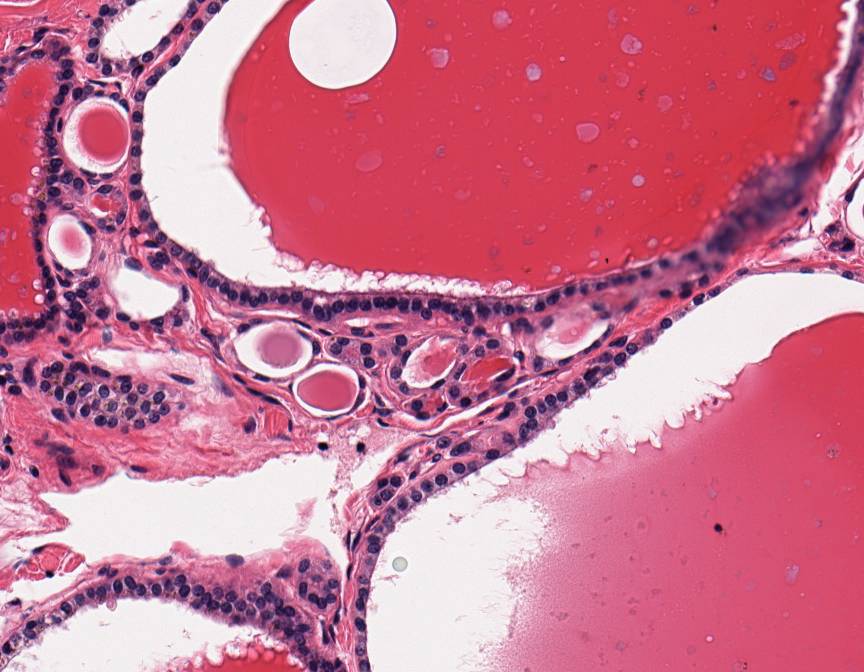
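Thyroid. Follicles: very large, pink-filled, upper and lower right; much smaller in a band across the middle. Large-follicle lining: single layer, low cuboidal to flattened. Nuclei: small, round, dark purple, fairly even in size. Stroma: thin pink fibrous strands between follicles, most plentiful at left.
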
